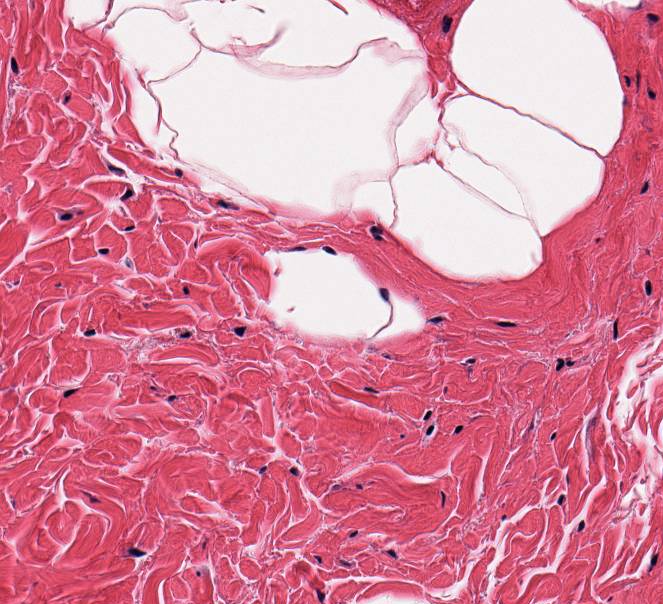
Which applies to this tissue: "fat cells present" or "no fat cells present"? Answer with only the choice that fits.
Fat cells present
